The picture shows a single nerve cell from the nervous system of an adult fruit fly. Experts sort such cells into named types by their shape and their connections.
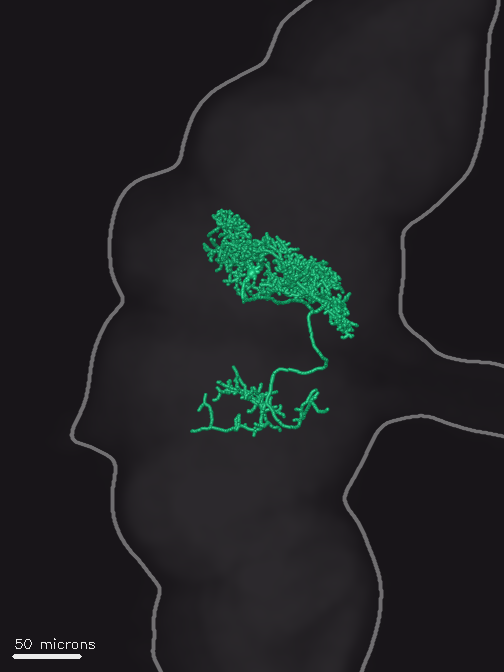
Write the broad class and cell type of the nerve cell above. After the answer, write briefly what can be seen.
This is a central-brain intrinsic neuron. It is of cell type CB0677. It lies in the brain. The cell body can be seen in the middle of the picture. From top to bottom in the picture it spans about 170 microns.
